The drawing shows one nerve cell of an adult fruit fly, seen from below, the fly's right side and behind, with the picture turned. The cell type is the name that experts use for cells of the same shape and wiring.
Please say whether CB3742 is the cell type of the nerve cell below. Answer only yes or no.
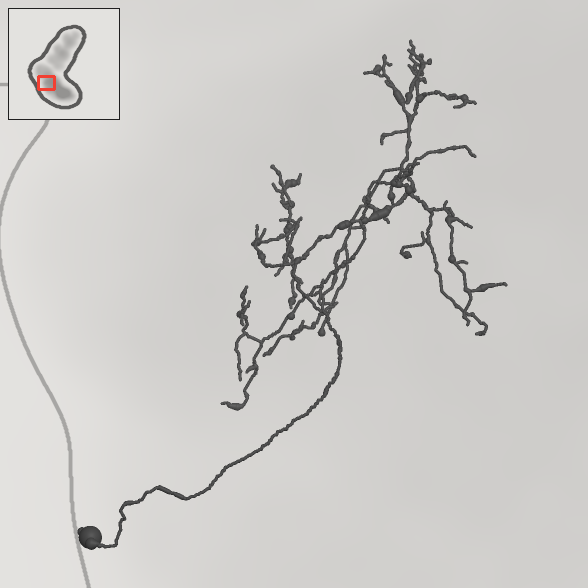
yes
